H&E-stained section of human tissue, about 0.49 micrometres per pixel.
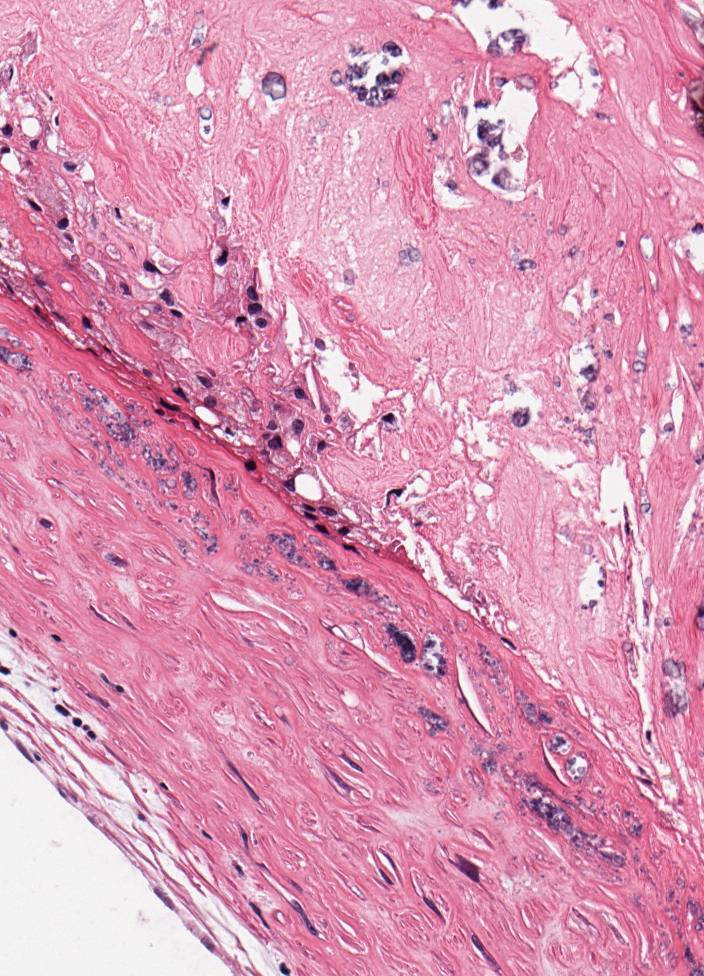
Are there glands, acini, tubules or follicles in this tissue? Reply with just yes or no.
No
